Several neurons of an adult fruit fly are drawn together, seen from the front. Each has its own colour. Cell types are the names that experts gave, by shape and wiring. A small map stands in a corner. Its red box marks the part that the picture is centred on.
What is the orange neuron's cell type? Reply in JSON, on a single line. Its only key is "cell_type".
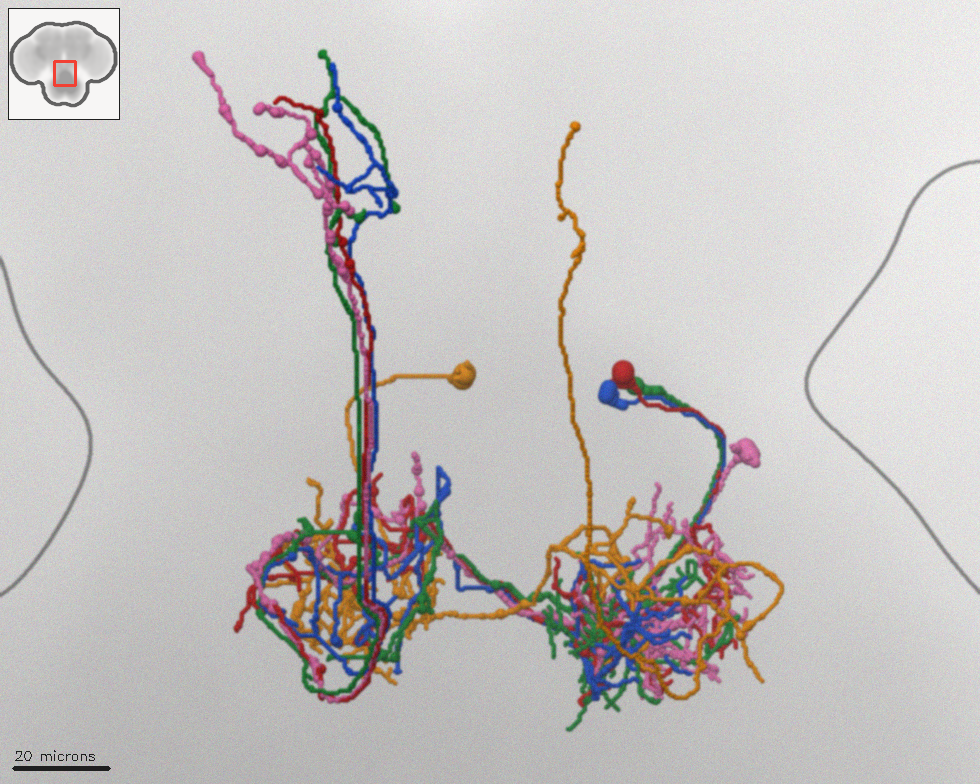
{"cell_type": "AN19B098"}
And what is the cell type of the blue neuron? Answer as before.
{"cell_type": "AN19B104"}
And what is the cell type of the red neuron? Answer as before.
{"cell_type": "AN19B102"}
